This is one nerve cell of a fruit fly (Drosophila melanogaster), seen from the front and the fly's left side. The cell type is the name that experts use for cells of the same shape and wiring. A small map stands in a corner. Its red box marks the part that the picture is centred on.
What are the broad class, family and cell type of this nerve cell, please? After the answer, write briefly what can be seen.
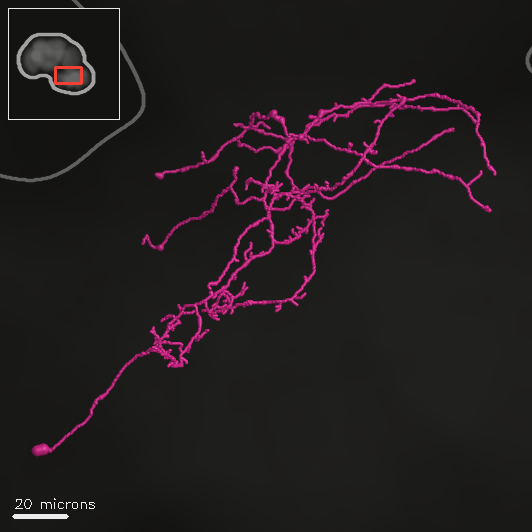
It is a nerve-cord intrinsic neuron. The family is hemilineage 12A. It is of cell type IN12A042. The cell body can be seen at the lower left of the picture. From left to right in the picture it spans about 180 microns. Dozens of branch ends can be seen.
